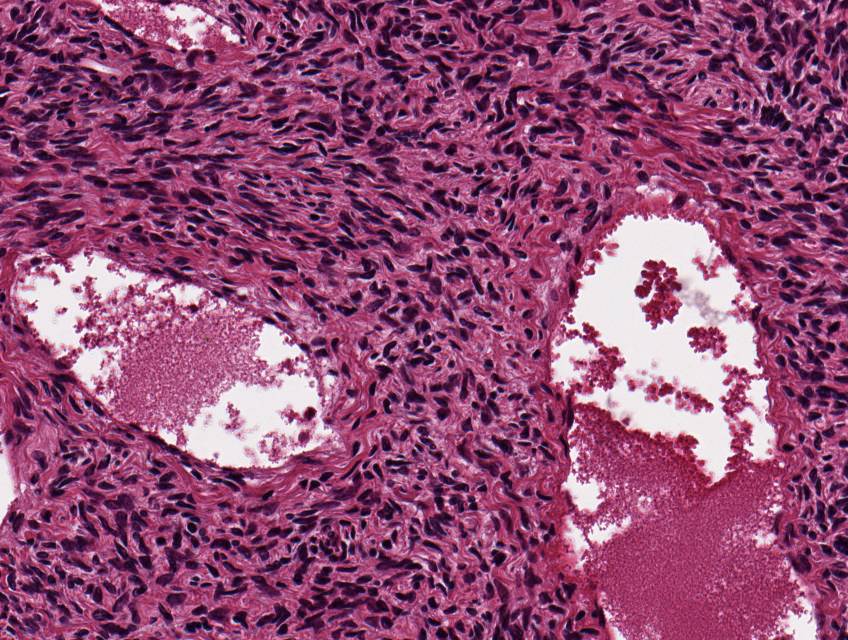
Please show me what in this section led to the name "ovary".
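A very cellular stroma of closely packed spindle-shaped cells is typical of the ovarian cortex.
Goes with ovary: densely packed spindle cells occupy the entire field, in short, intersecting fascicles. Nuclei dark, elongated to oval, often tapered or slightly wavy. Cytoplasm scant and pink; cell borders indistinct. Around the left-hand vessel the spindle cells curve concentrically.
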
